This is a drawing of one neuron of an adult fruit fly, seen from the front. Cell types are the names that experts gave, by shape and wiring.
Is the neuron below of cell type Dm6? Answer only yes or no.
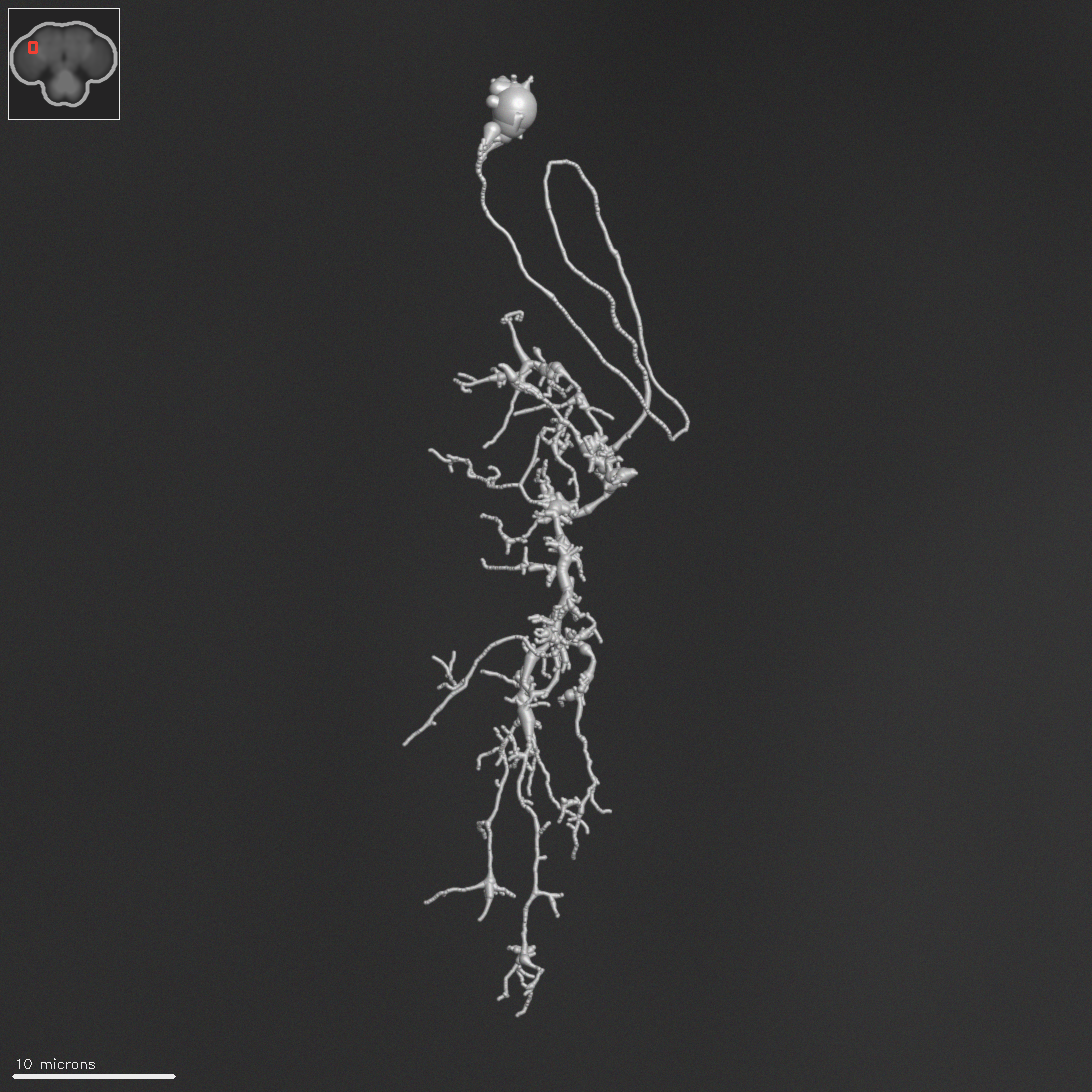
no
